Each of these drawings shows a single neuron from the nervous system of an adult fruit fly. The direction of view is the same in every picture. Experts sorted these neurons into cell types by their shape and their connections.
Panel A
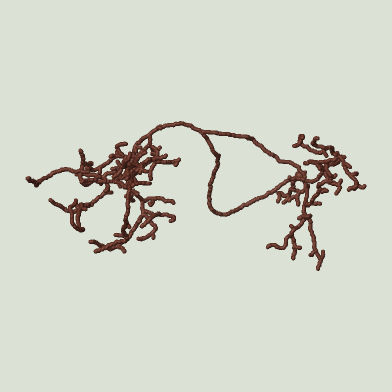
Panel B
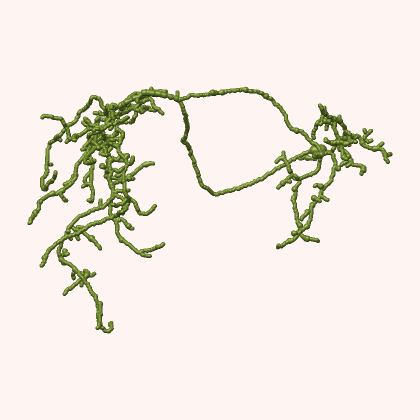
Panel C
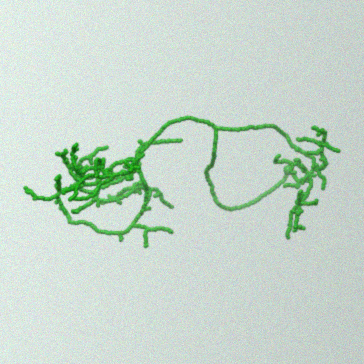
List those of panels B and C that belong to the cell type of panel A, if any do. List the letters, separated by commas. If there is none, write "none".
none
